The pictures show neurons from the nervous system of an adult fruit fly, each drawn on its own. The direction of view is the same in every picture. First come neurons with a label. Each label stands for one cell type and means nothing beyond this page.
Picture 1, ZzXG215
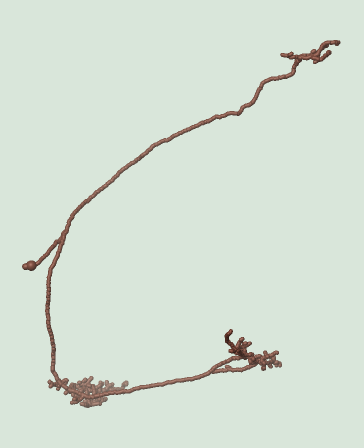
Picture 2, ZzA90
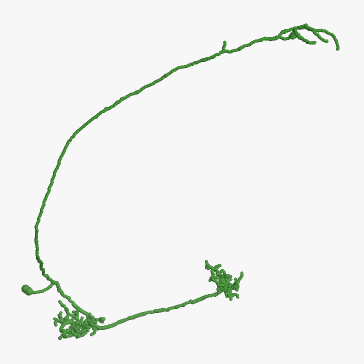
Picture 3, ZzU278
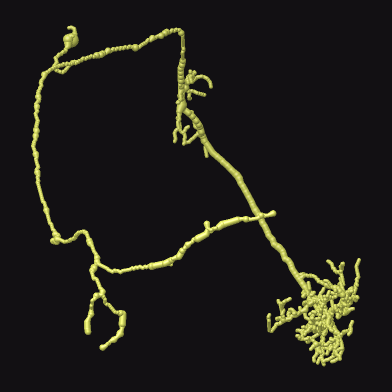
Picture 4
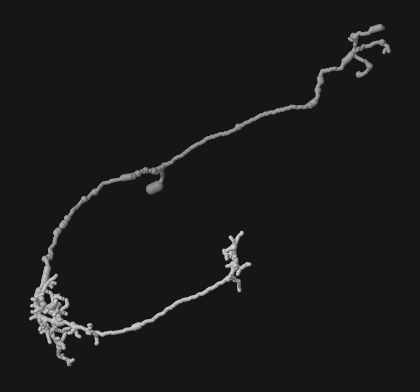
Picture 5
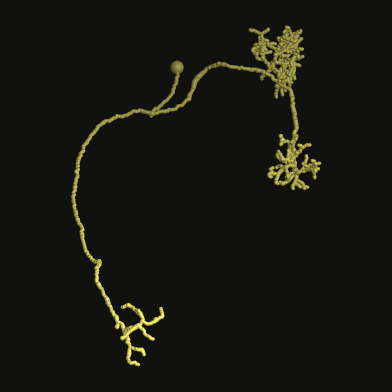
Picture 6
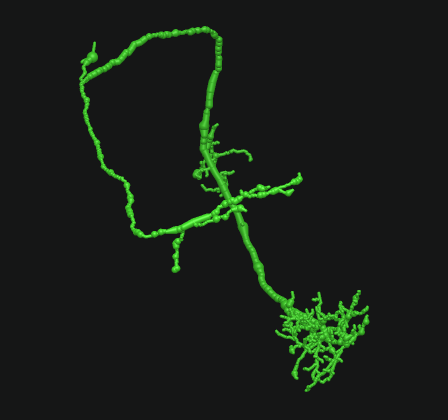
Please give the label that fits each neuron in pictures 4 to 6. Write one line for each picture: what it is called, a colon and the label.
4: ZzXG215
5: ZzA90
6: ZzU278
